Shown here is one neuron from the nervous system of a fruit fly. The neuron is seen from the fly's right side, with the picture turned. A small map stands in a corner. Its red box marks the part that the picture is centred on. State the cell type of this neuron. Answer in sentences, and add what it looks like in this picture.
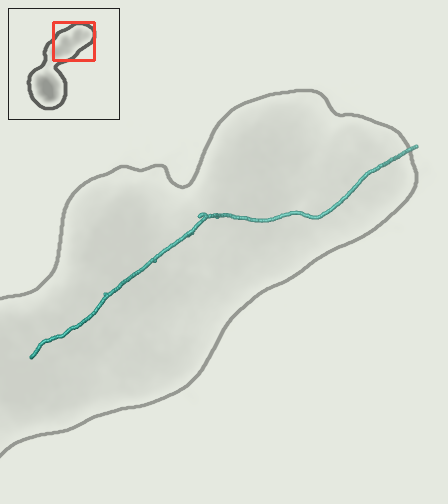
It is of cell type SNpp01. It is a sensory neuron entering the nerve cord. The drawing shows no cell body. There are a dozen or fewer branch ends.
